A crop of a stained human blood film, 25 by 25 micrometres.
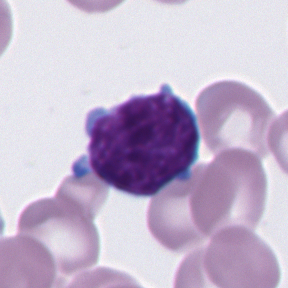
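Typical lymphocyte in a stained smear of peripheral blood. The nucleus is roughly round, with a slightly uneven edge, and no nucleolus can be made out within its dense chromatin. No granules are visible in the cytoplasm. Small pale-blue knob-like projections stick out from the left side of the cell.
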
